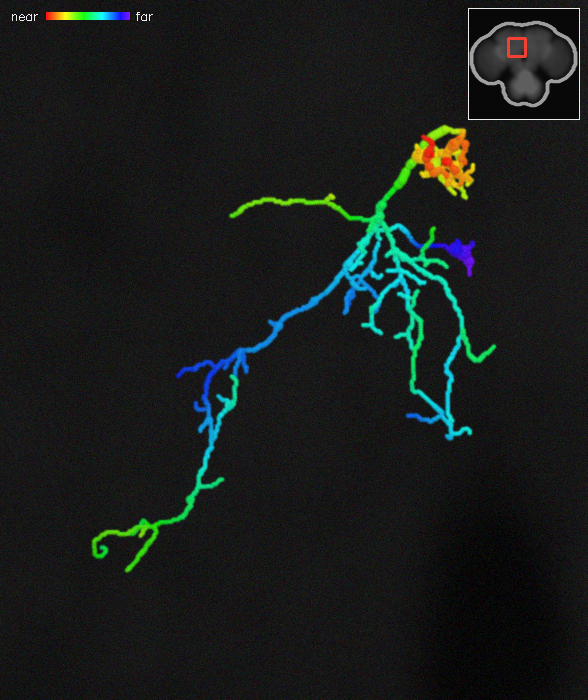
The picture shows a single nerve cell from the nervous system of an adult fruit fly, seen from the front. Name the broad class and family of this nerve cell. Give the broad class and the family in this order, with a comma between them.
central-brain intrinsic neuron, class CX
